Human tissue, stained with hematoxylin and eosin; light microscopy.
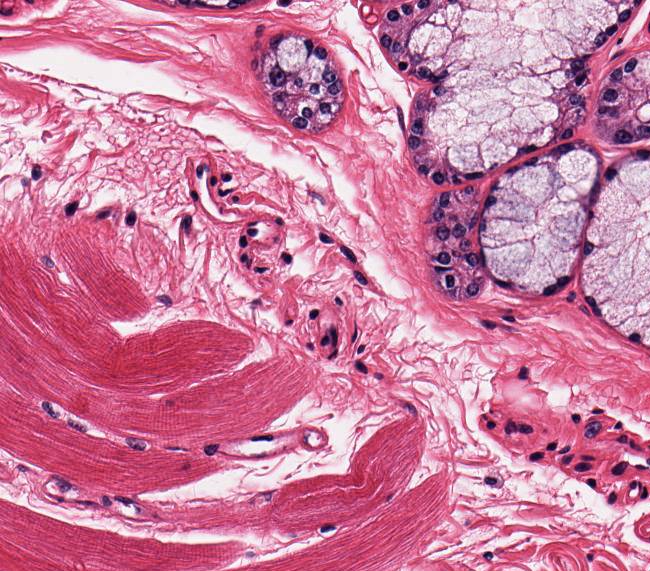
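Minor salivary gland. In the upper right the acini have pale, foamy, greyish cytoplasm, and their nuclei look dark, pressed against the cell bases. The small rounded unit at top centre seems to hold more purple-staining cells than the pale acini to its right. The muscle fibres, I notice, have flattened nuclei lying at their edges.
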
